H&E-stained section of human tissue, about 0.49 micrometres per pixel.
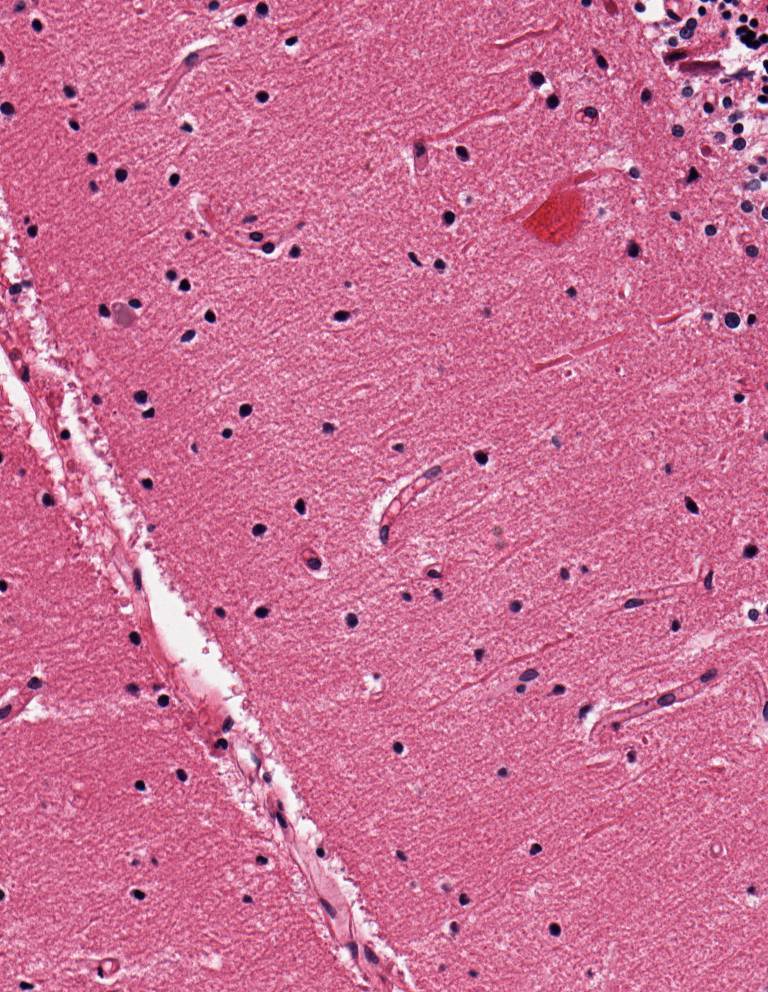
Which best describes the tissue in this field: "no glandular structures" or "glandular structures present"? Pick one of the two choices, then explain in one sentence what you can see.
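No glandular structures. Most of the field is a pink, finely fibrillary matrix with no epithelium or glands.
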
